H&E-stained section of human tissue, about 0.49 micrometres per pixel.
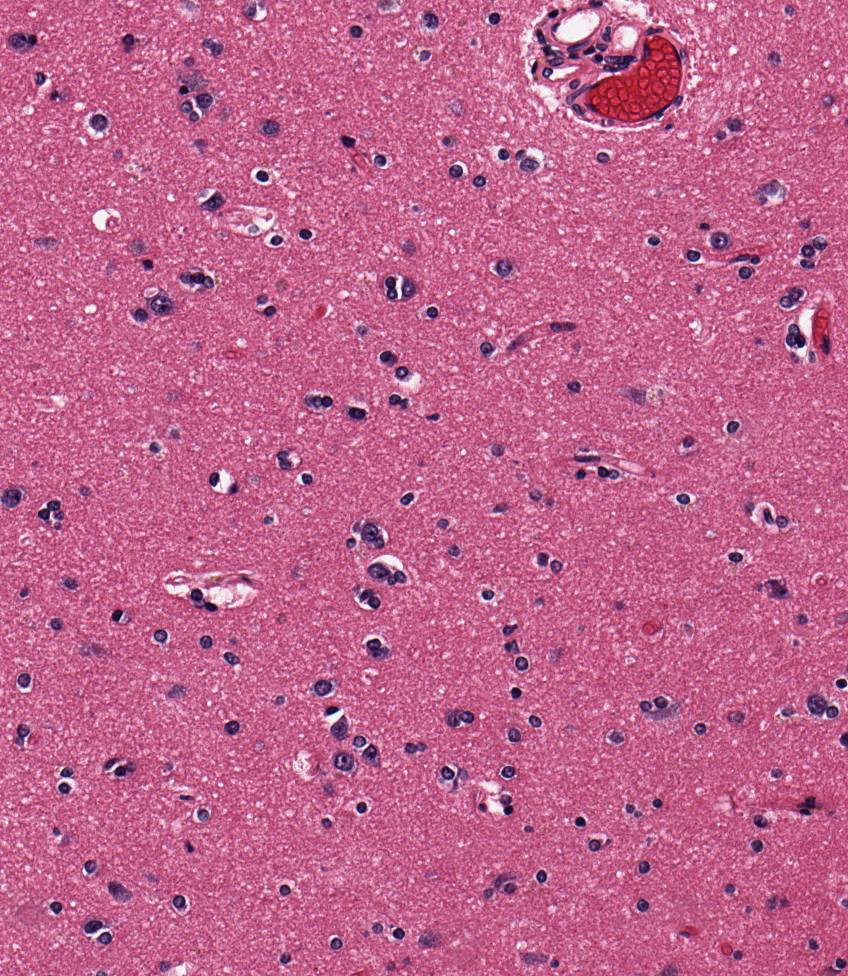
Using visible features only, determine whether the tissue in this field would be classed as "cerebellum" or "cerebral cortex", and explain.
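This field is cerebral cortex. Throughout it, a fine-grained pink fibrillary matrix carries small nuclei scattered fairly evenly, with no layered or organised arrangement. Most of the nuclei are small, round and dark-staining, and in places two or three lie close together. Small thin-walled vessels, one of them left of centre, are scattered through the matrix, each with a clear space around it.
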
